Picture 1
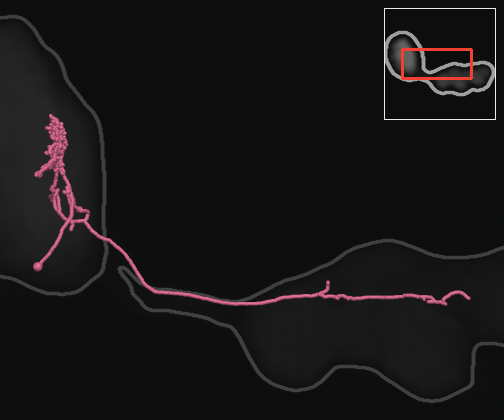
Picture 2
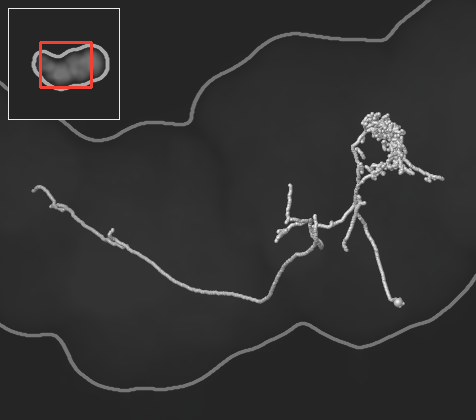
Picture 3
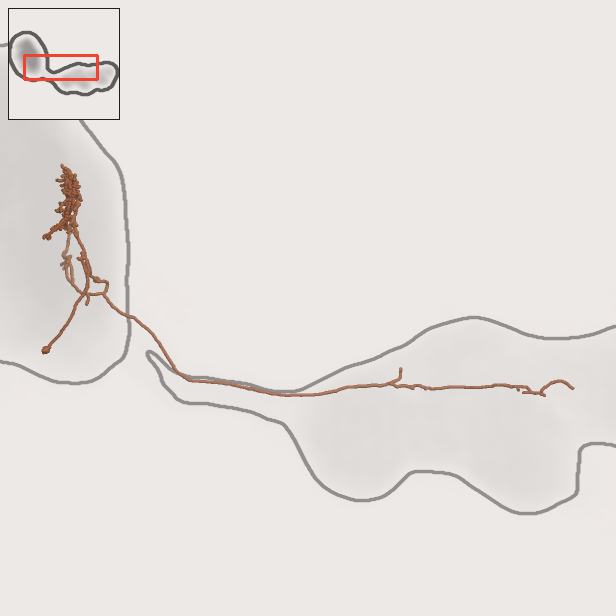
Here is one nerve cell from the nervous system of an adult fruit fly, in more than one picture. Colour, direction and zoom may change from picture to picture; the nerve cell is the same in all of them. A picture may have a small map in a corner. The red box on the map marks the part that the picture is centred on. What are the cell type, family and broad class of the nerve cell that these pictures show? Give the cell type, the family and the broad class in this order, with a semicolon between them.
DNg11; hemilineage LB6; descending neuron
